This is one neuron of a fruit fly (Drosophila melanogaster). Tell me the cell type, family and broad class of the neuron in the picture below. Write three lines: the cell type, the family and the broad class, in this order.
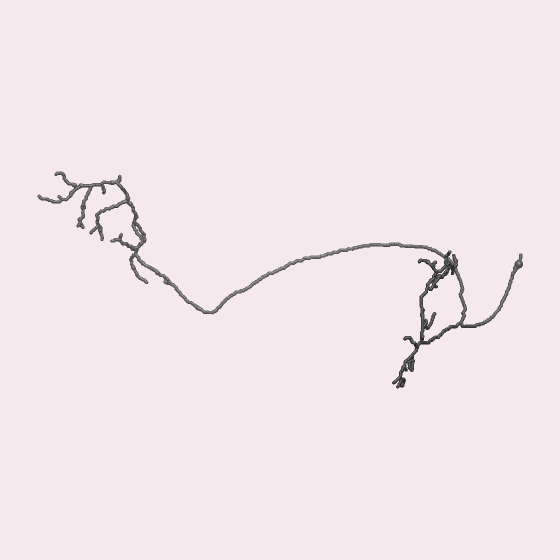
PLP042_b
hemilineage SLPa&l1_lateral
central-brain intrinsic neuron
